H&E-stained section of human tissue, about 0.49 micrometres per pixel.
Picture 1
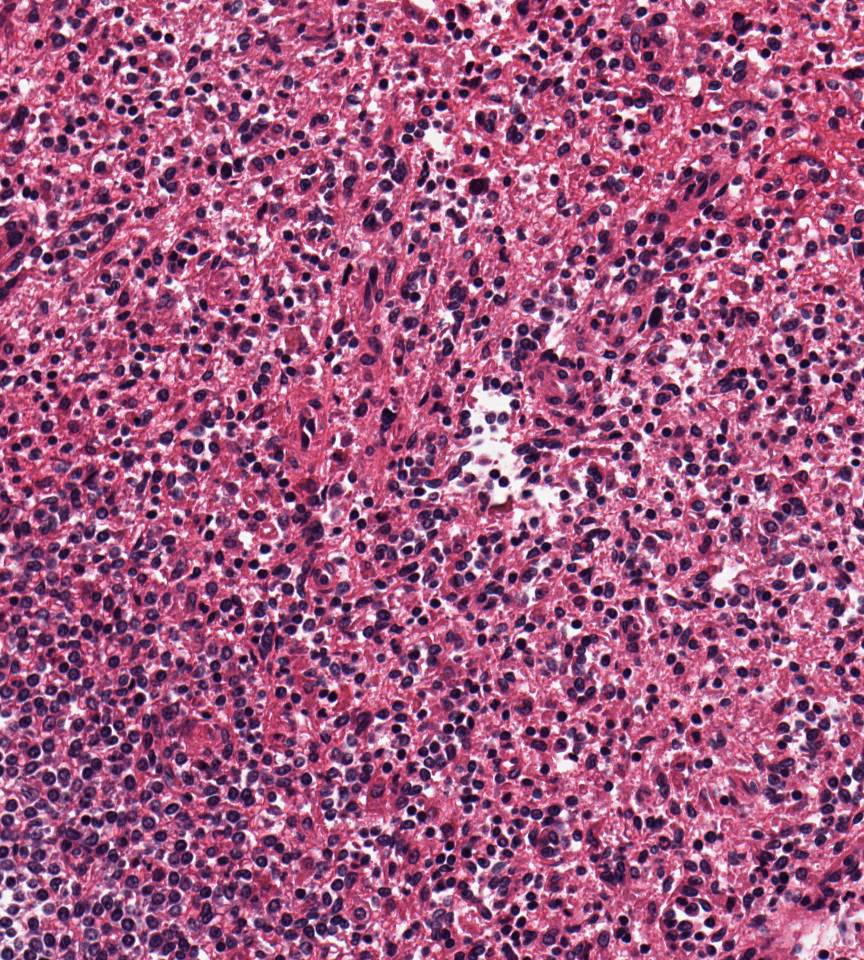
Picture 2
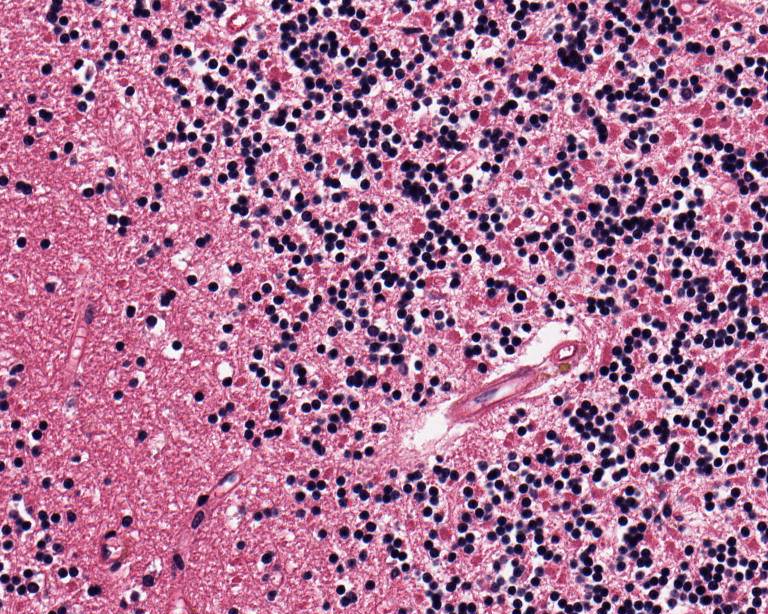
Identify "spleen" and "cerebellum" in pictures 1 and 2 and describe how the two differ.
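Looking at these two, the first is spleen and the second is cerebellum. In the spleen, small round cells like lymphocytes, with dark, evenly stained nuclei and scant cytoplasm, fill a diffuse, densely cellular sheet with no glands, tubules or epithelium. The cerebellum, by contrast, packs its small dark round nuclei into the right and upper part, leaving the left mostly pink and finely fibrillar, with single scattered nuclei. Oblique streaks of spindle-shaped nuclei cross the spleen's upper centre, while a thin-walled vessel runs obliquely through the cerebellum's centre.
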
